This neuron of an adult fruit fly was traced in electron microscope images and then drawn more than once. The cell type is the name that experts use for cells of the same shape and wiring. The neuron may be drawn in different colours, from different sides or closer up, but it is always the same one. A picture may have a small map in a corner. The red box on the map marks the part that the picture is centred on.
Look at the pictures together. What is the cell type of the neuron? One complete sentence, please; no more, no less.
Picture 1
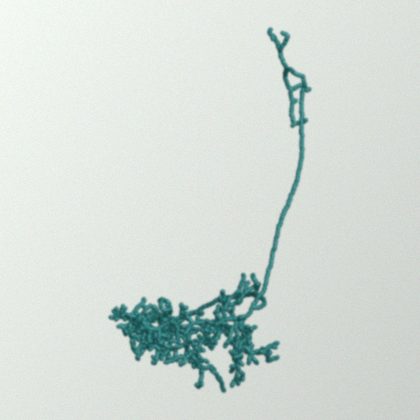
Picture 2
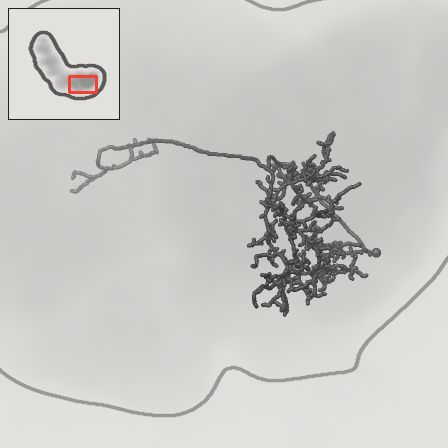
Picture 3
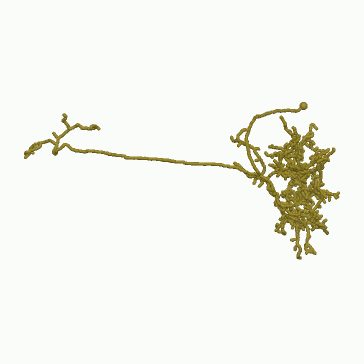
Within the cell type AVLP202 sits this neuron.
